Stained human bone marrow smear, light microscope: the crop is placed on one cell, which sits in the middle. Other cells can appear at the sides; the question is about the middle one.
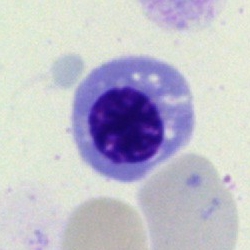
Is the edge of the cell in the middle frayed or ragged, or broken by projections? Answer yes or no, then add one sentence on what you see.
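No. The cell outline is round to slightly oval with a smooth edge.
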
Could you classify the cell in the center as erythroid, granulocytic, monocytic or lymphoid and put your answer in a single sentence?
Regarding the central cell, its lineage is erythroid.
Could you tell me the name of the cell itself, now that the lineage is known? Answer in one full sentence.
The centrally positioned cell in the crop represents an erythroblast.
